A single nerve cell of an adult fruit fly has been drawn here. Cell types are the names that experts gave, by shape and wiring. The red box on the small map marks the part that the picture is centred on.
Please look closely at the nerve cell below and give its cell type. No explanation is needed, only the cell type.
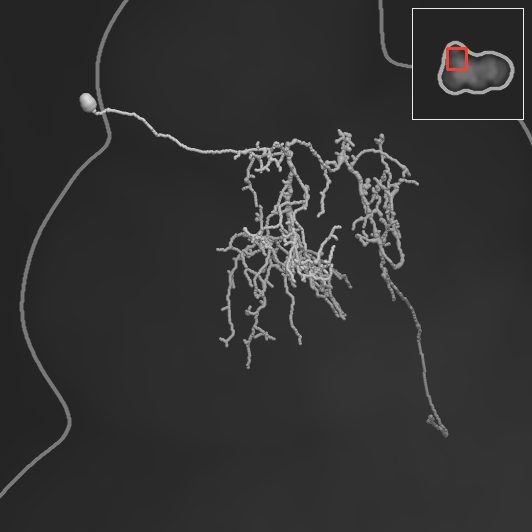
INXXX276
